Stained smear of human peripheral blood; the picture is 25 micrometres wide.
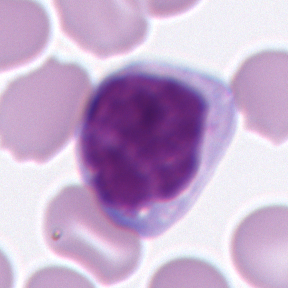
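Typical lymphocyte in a stained smear of human peripheral blood. Outline smooth, without surface projections. Nucleus rounded and unlobed; no distinct nucleolus stands out. Chromatin dark purple and coarsely clumped, paler patches between the clumps.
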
